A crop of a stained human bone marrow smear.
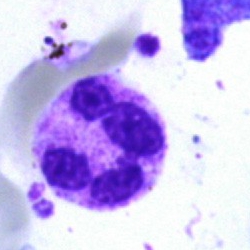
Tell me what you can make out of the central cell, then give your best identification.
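Its lobes sit round the rim, with cytoplasm showing through in the centre, and the chromatin in them stains dense and dark purple. The cytoplasm is a pale pinkish-lilac, dusted with fine pinkish-purple granules. That's a segmented neutrophil.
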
